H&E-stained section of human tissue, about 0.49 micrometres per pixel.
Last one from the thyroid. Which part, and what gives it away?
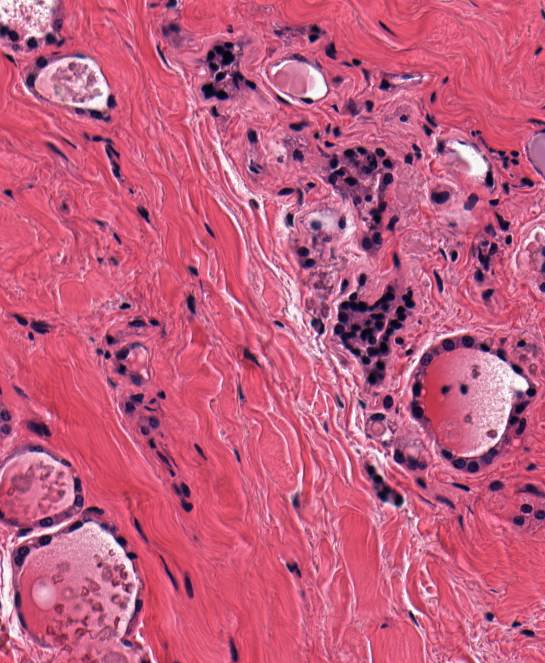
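Here I'd call the main tissue dense connective tissue. Dense pink collagenous stroma takes up most of the field.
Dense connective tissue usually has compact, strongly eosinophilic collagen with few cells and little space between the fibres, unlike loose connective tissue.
Mainly along the right side and in the lower left corner, I notice small rounded epithelial units, each lined by a single layer of cuboidal cells with dark round nuclei. Just right of centre sits a small cluster of lymphocytes with dense, dark, round nuclei. I don't see any fat cells.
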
